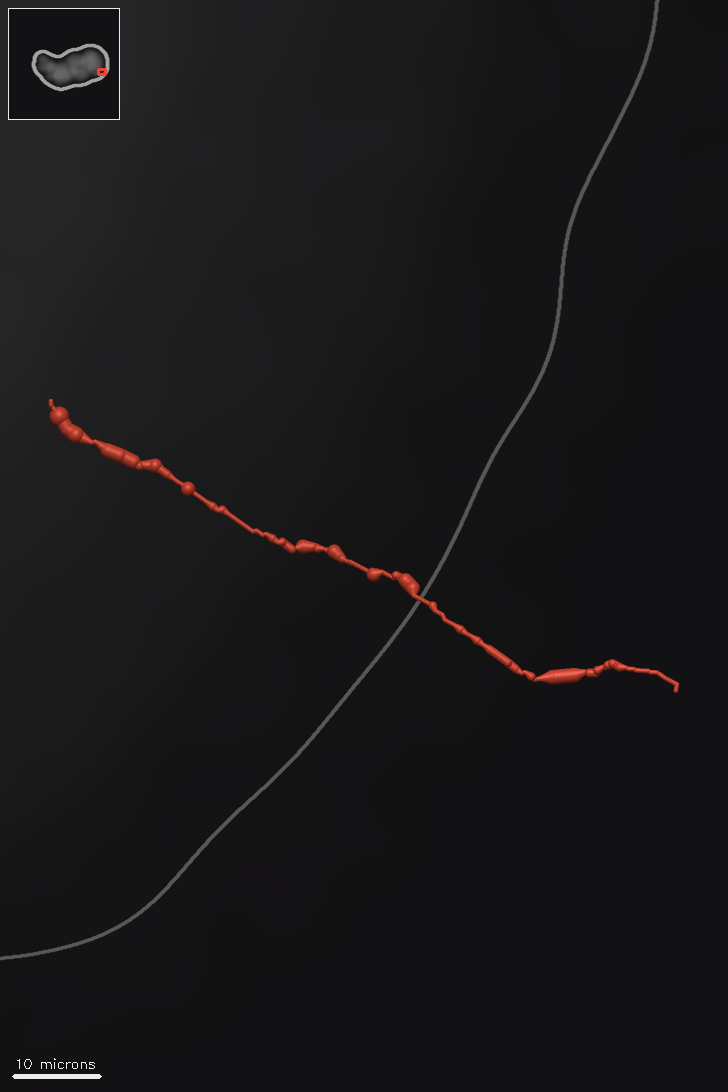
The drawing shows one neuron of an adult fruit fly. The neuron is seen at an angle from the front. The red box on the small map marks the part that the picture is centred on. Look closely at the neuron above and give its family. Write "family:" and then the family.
family: class visual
